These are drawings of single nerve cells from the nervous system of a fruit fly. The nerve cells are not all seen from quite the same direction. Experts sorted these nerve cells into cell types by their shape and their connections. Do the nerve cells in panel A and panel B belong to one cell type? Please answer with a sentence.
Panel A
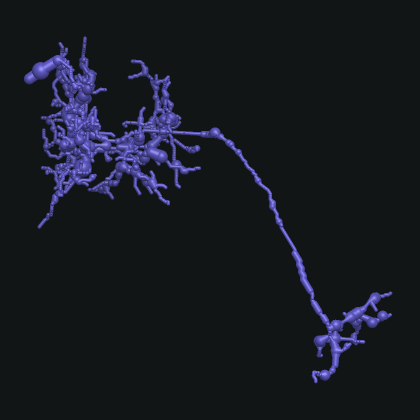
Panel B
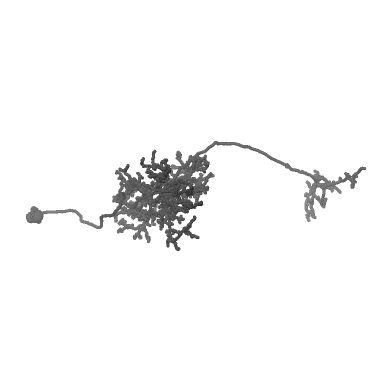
They are of the same cell type.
